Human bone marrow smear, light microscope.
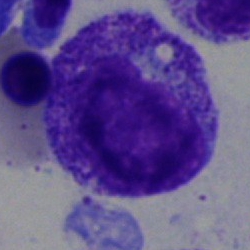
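Myelocyte, central cell in a stained human bone marrow smear. Outline roughly round, edge slightly uneven and bumpy. Nucleus deep purple, darker than surrounding cytoplasm. Cytoplasmic rim widest above nucleus, toward top of cell. Single clear round vacuole in cytoplasm, upper right.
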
